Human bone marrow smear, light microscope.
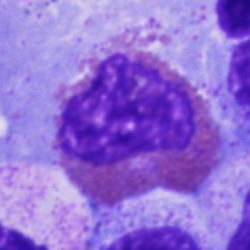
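Eosinophil. Its nucleus has an irregular, lumpy outline and sits toward the top of the cell, so the widest band of cytoplasm lies beneath it. As far as I can tell, that cytoplasm is pinkish-orange and finely grainy all the way through.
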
